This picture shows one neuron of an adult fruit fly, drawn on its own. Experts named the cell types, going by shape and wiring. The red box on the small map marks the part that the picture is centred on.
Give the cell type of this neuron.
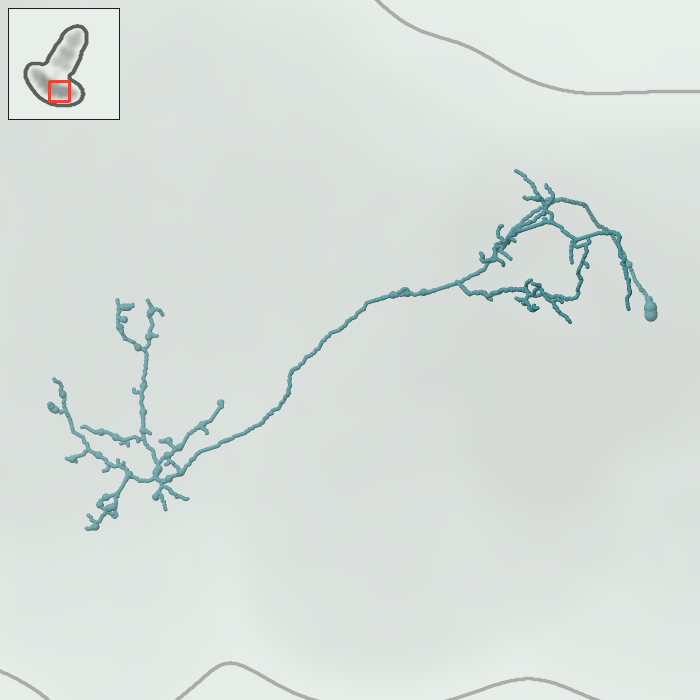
CB1699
